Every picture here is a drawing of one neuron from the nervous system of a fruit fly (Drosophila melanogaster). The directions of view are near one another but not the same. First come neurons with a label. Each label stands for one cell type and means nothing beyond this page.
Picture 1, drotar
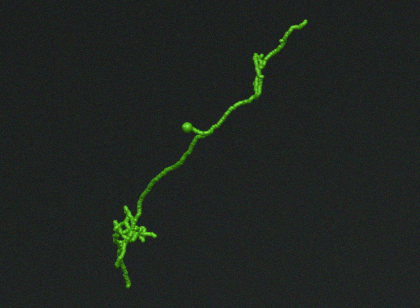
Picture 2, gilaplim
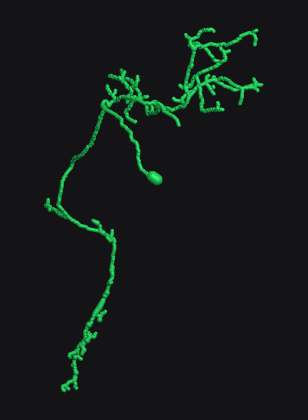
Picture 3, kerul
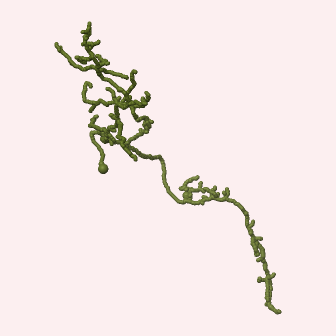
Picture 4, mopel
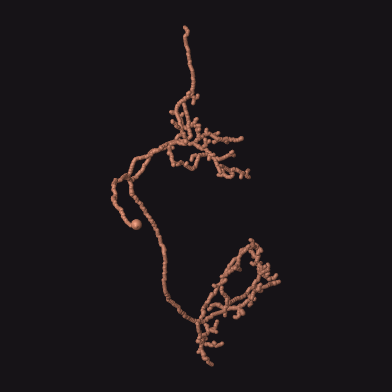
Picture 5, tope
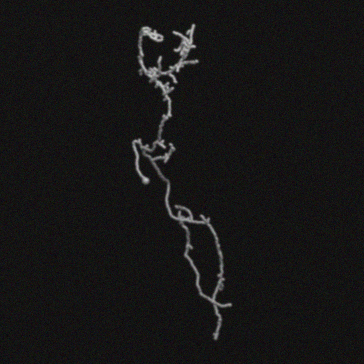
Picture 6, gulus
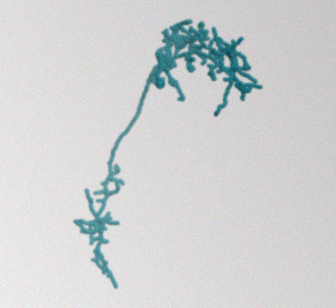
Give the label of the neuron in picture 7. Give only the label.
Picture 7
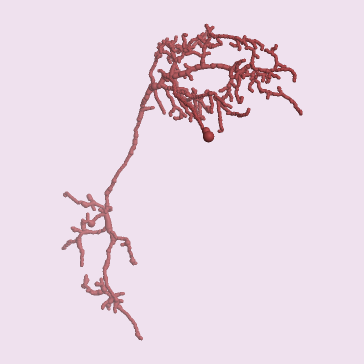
gulus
